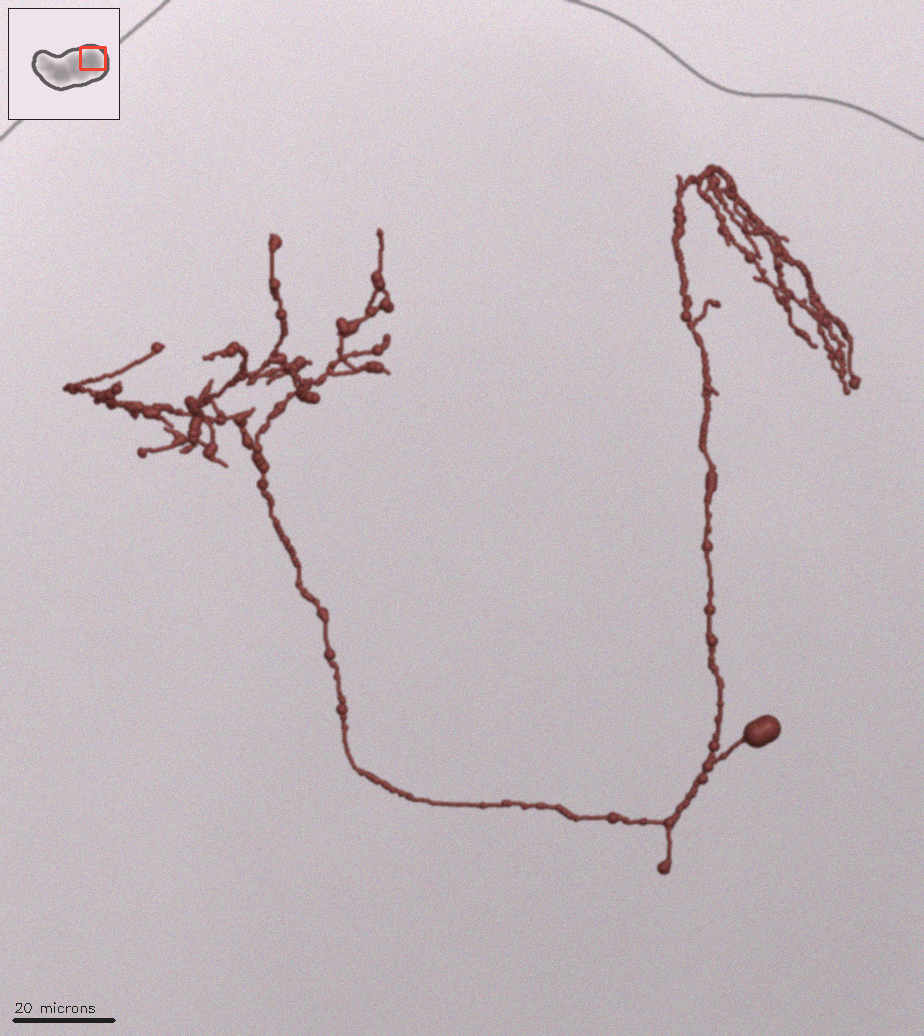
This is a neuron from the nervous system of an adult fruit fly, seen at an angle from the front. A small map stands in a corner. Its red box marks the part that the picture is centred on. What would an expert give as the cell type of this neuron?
MeVP20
